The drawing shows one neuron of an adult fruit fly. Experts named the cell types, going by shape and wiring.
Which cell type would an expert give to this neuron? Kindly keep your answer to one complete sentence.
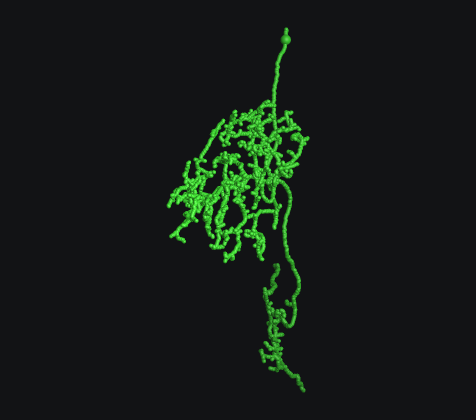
Included in the cell type LT64 is this neuron.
